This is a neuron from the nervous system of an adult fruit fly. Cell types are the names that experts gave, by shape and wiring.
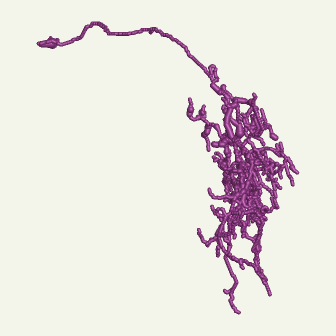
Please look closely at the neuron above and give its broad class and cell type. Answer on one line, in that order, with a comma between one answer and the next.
central-brain intrinsic neuron, GNG393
